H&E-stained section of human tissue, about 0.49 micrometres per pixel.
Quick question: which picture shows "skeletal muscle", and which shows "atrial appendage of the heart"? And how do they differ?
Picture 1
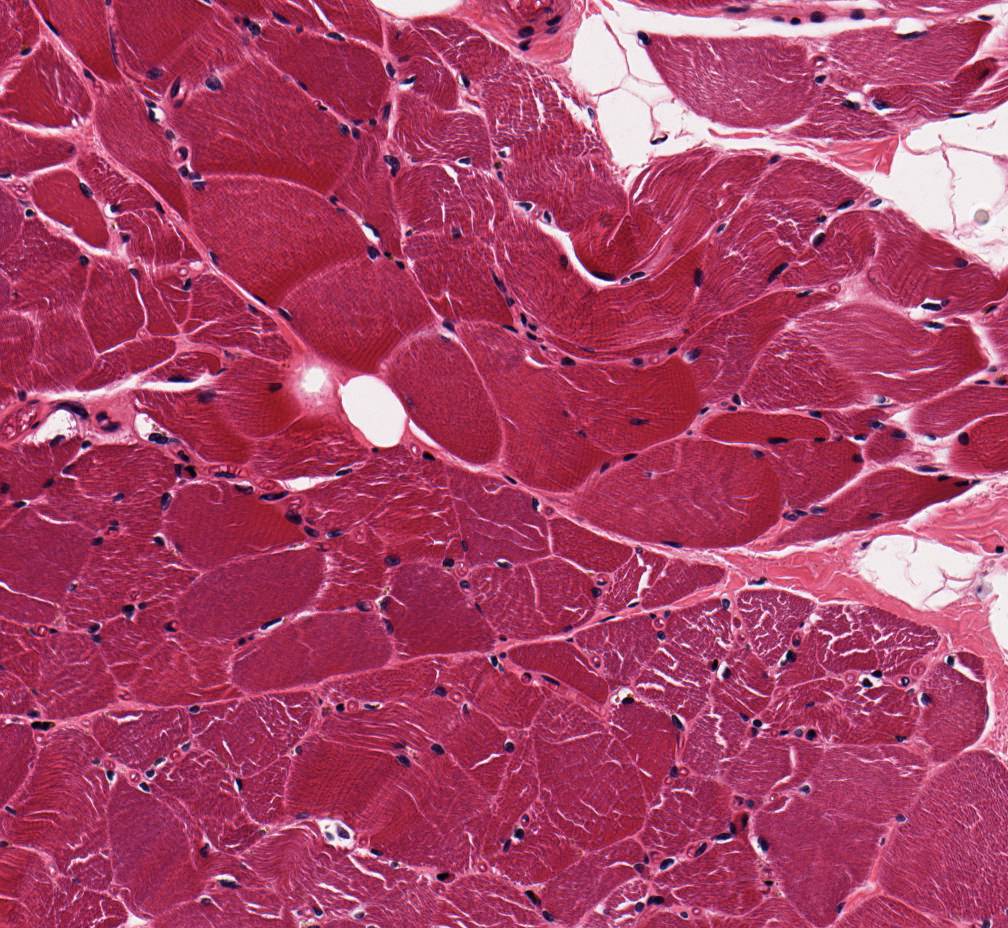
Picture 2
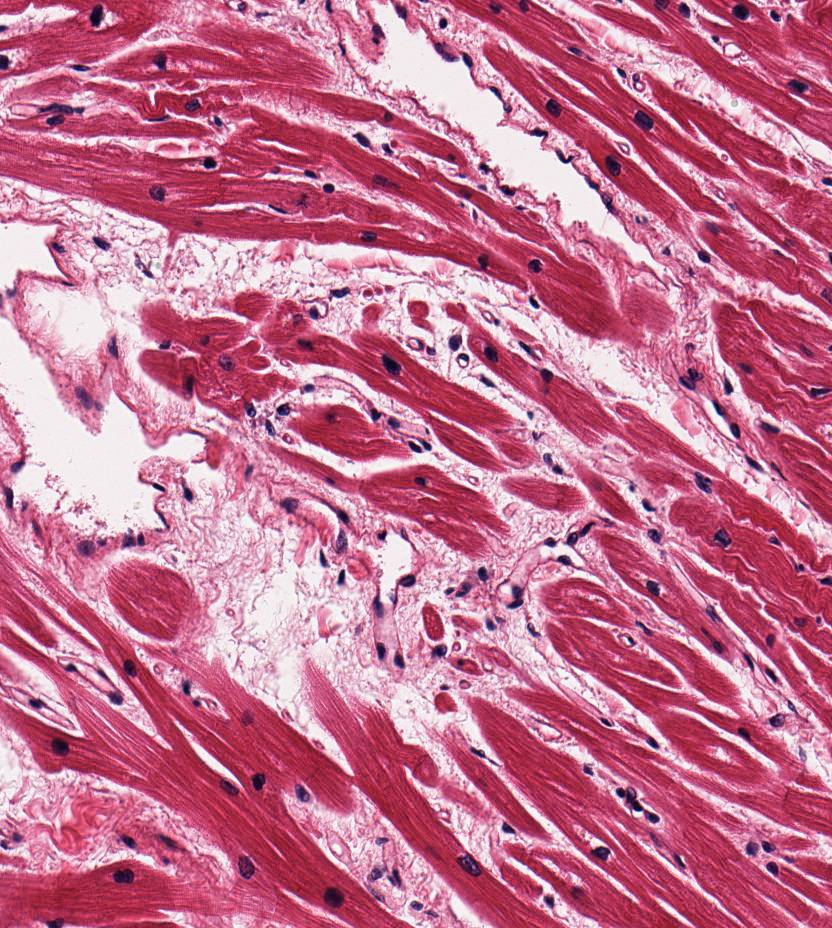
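Identity first: skeletal muscle in picture 1, atrial appendage of the heart in picture 2. Check nuclei: in picture 1 they are small, dark, flattened or oval, at the fibre edges rather than the centres; in picture 2 they are oval and lie centrally within the fibres. Check fibre pattern: the fibres of picture 2 run diagonally from upper left to lower right, branching and joining neighbouring fibres, with deeply eosinophilic cytoplasm and fine longitudinal fibrillar streaking. Check surrounding tissue: in picture 1 thicker septa of pale pink perimysium divide the fibres into fascicles, and a few adipocytes show as empty white spaces at the upper and right edges.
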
